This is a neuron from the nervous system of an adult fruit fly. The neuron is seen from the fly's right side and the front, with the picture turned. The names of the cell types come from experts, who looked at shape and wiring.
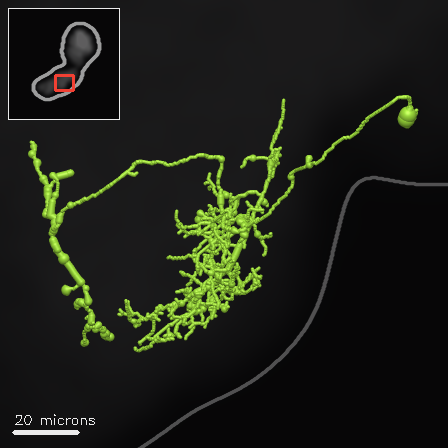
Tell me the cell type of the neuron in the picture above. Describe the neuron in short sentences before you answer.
From left to right in the picture it spans about 120 microns. The picture shows dozens of branch ends. This is a nerve-cord intrinsic neuron. It is of cell type IN14A015.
